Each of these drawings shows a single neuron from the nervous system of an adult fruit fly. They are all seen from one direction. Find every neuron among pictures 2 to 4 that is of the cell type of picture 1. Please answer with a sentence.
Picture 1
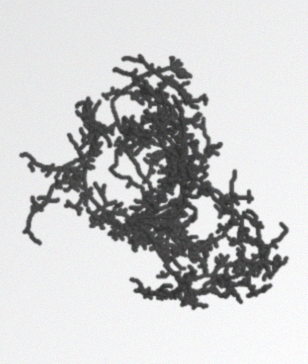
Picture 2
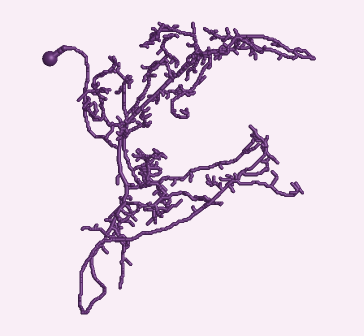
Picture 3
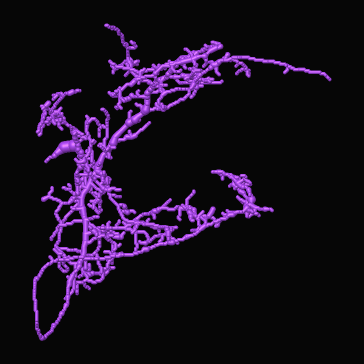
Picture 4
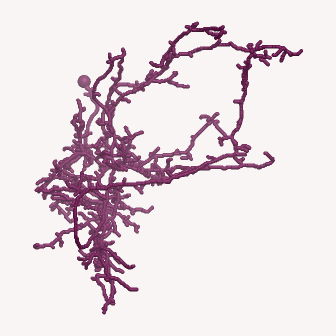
None of them is of the same cell type.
